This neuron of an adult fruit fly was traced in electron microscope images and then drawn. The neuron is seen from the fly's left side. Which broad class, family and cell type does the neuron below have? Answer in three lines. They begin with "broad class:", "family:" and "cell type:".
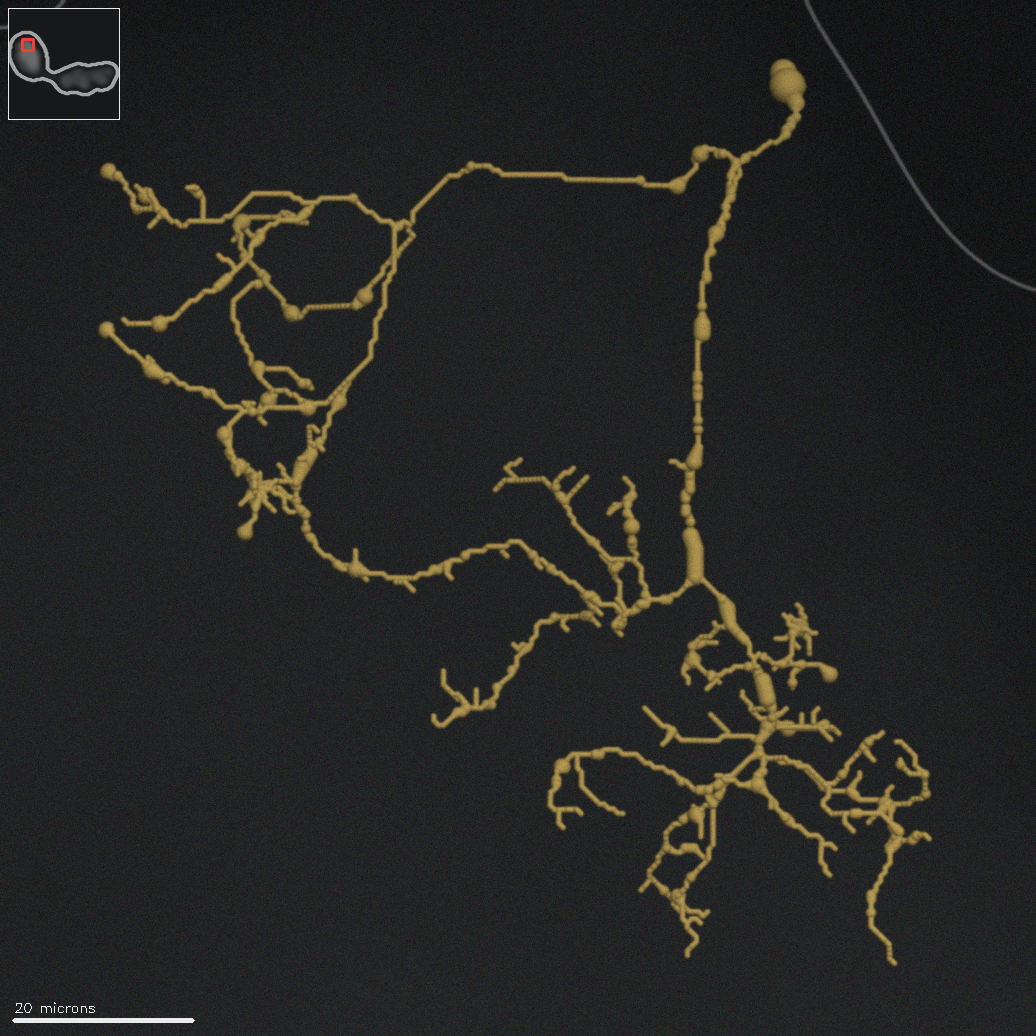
broad class: central-brain intrinsic neuron
family: hemilineage LHd2
cell type: SLP314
